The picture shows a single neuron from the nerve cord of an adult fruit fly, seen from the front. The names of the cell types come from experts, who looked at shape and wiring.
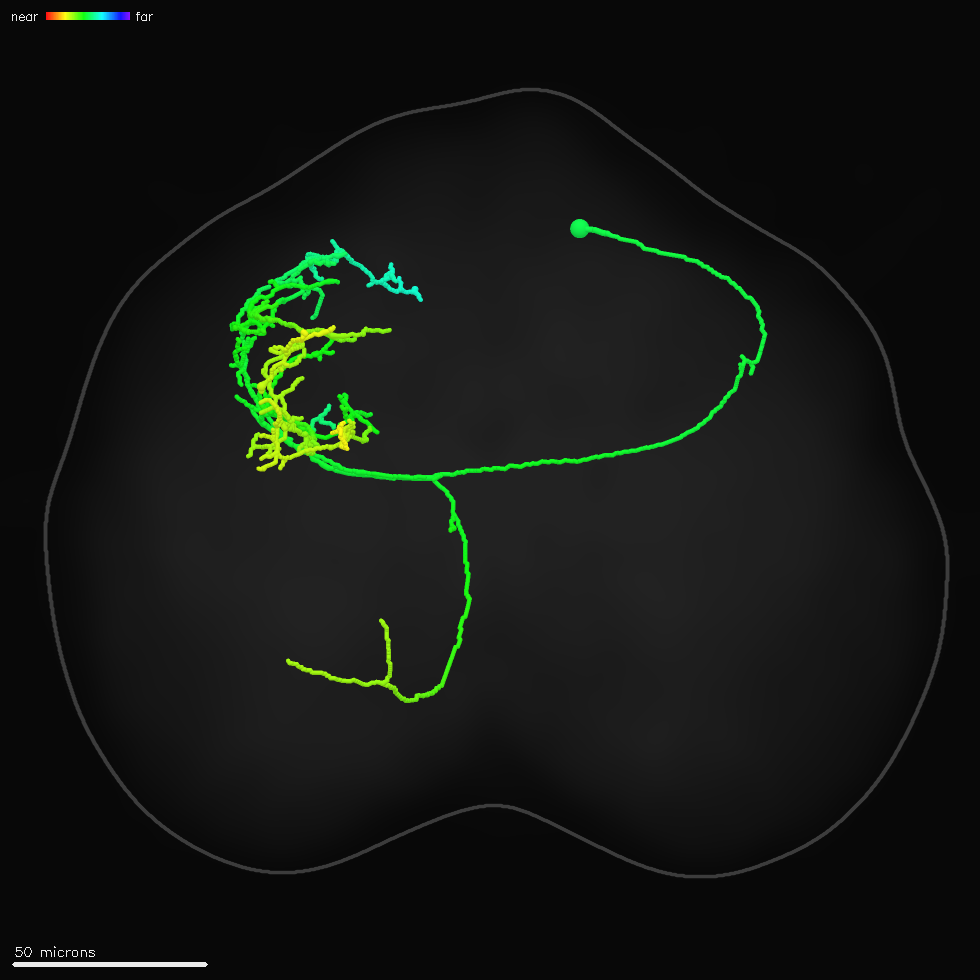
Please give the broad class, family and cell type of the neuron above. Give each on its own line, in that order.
nerve-cord intrinsic neuron
hemilineage 19B
IN19B083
